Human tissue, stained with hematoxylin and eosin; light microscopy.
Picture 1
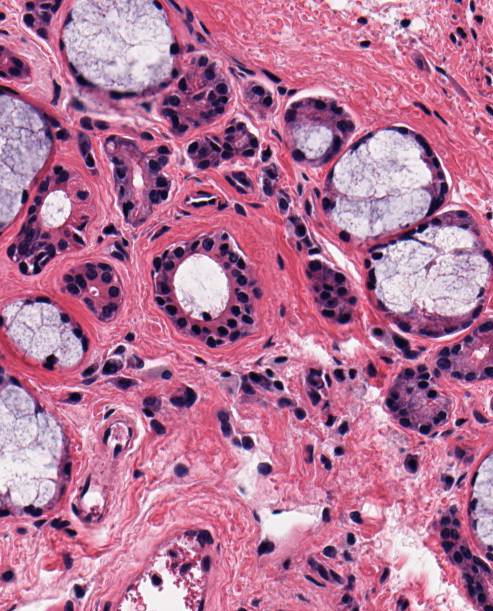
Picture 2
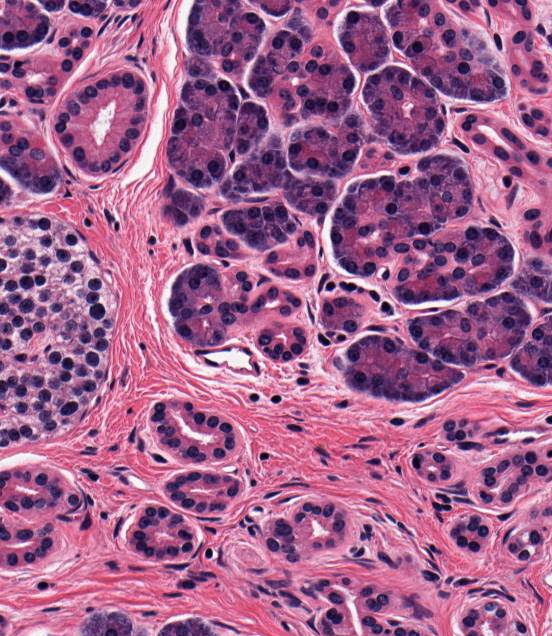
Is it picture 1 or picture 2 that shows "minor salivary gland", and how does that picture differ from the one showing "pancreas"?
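The minor salivary gland is in picture 1, and the pancreas is in picture 2. In picture 1, rounded units distended by pale mucin are scattered through the field, each rimmed by a thin layer of flattened cells with dark nuclei pressed to the periphery. Dense pink collagenous stroma with wavy fibres separates them. In picture 2, closely packed acini grouped into rounded lobules fill the upper right; their cells are pyramidal, with round nuclei near the base and purple-staining basal cytoplasm.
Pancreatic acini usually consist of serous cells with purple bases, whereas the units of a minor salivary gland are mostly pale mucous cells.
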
